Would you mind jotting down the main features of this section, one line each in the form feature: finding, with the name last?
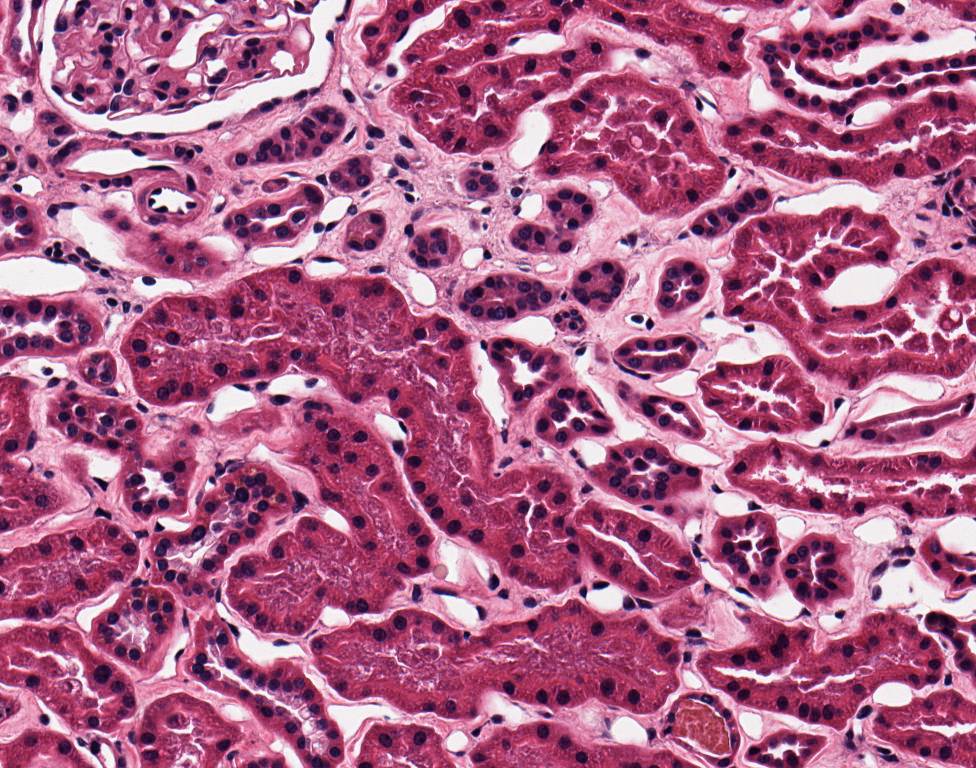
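Arrangement: tubules in various planes, closely packed, little tissue between
Larger tubules: tall cells, deeply eosinophilic cytoplasm, fuzzy luminal brush border nearly filling lumen
Smaller tubules: paler cells, more crowded nuclei, clean open lumens, clustered upper middle
Nuclei: round, dark, toward cell base
Name: renal cortex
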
